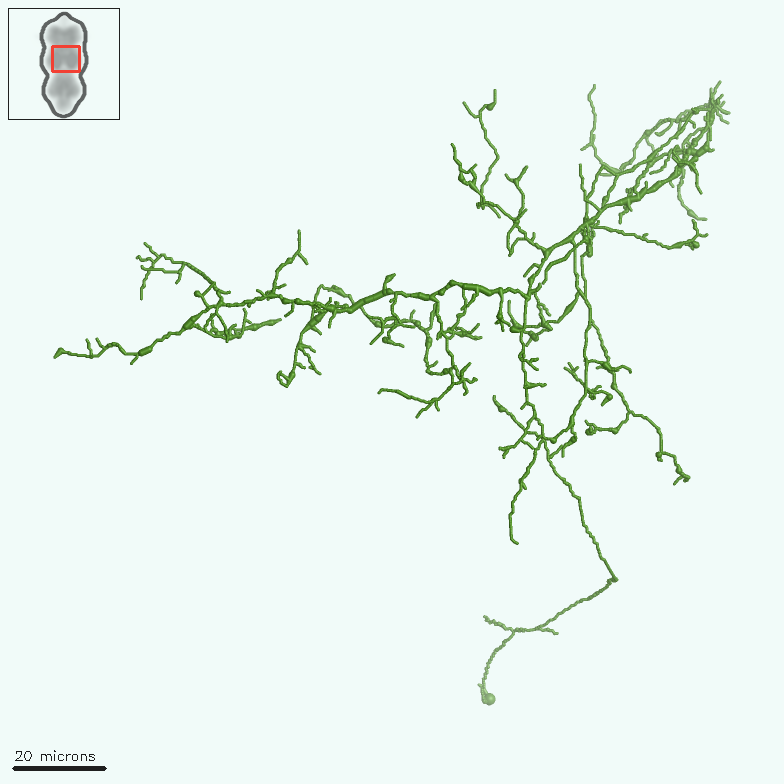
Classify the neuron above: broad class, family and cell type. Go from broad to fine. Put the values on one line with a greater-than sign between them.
nerve-cord intrinsic neuron > hemilineage 03B > IN03B058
